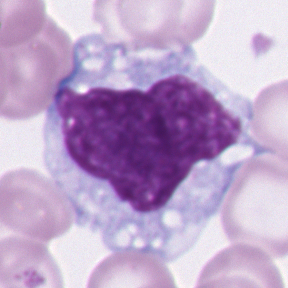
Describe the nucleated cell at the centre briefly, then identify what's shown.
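What strikes me straight away is how much cytoplasm there is: it is abundant and pale grey-blue. Within it lie several small clear vacuoles, but no coarse orange-red granules. Tracing the outer edge, I find it uneven and irregular. This cell is a monocyte.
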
